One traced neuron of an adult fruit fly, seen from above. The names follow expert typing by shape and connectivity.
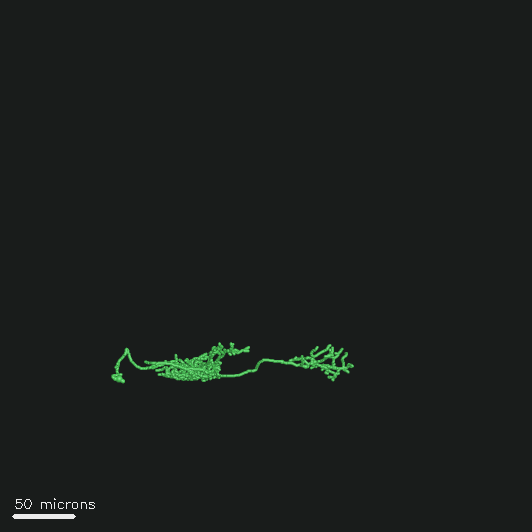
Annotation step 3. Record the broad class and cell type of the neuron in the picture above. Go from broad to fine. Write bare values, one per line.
central-brain intrinsic neuron
PS174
